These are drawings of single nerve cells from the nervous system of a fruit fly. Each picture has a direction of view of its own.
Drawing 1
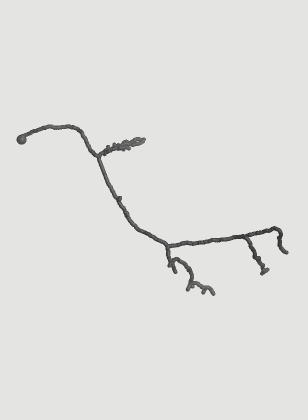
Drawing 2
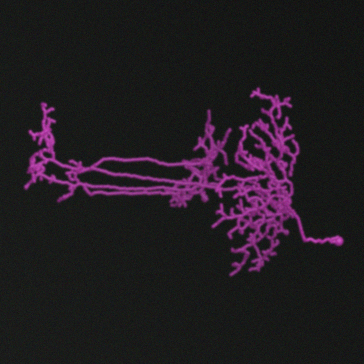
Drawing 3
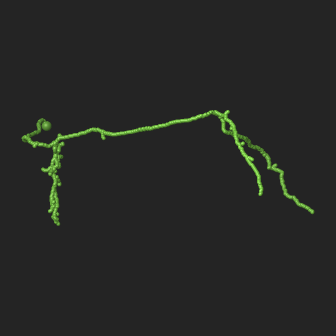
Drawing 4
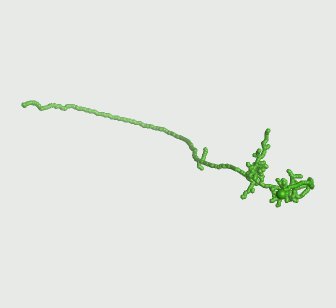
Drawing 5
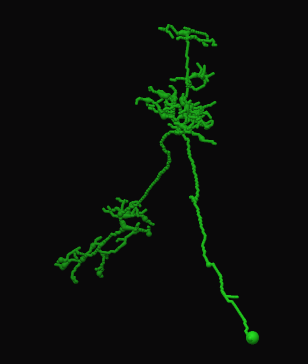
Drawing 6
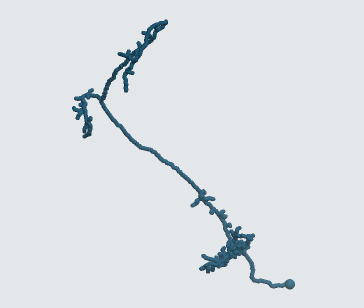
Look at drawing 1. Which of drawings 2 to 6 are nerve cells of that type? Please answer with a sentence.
Drawing 3 and drawing 6 are of the same cell type.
